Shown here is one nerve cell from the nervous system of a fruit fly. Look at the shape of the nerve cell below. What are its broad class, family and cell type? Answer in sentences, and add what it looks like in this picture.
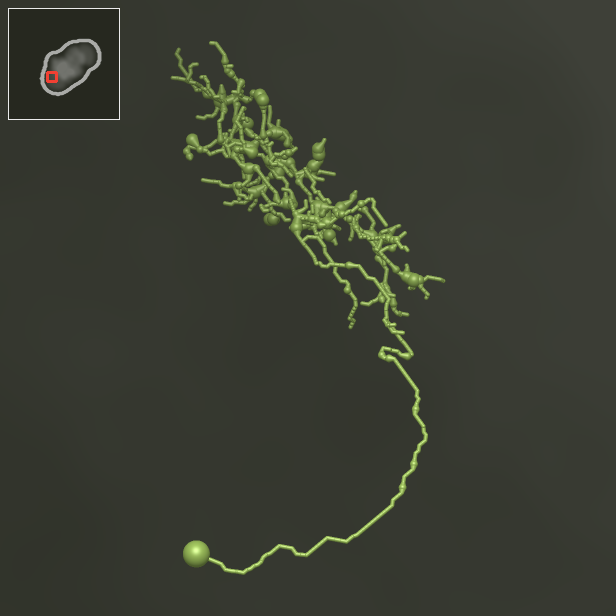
This is an optic-lobe intrinsic neuron. Its family is LPi. Its cell type is LPi3a. Dozens of branch ends can be seen. As drawn here it is taller than it is wide.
